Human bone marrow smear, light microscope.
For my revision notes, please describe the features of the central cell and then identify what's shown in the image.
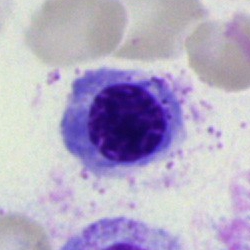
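Roughly round in shape, this cell has a slightly irregular, uneven edge. Dark purple chromatin lies in coarse clumps, and the nucleus shows no nucleoli. No distinct granules appear in the cytoplasm. It is an erythroblast.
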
